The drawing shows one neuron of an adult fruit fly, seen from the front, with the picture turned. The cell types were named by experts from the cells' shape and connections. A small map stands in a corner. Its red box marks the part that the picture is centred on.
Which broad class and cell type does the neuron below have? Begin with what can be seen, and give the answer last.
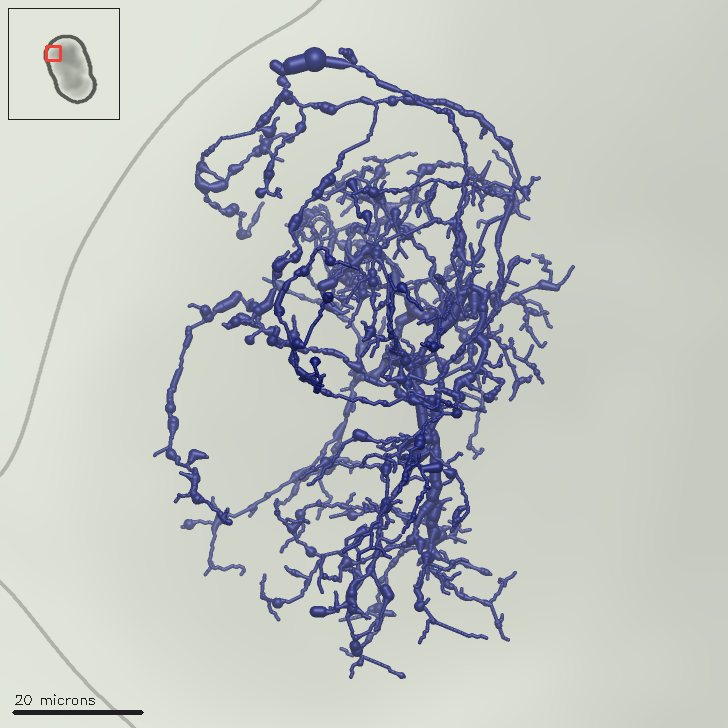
Its cell body lies at the top of the picture. By the scale bar it is about 100 microns tall in this view. The picture shows more than a hundred branch ends. This is a nerve-cord intrinsic neuron. The cell type is INXXX246.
